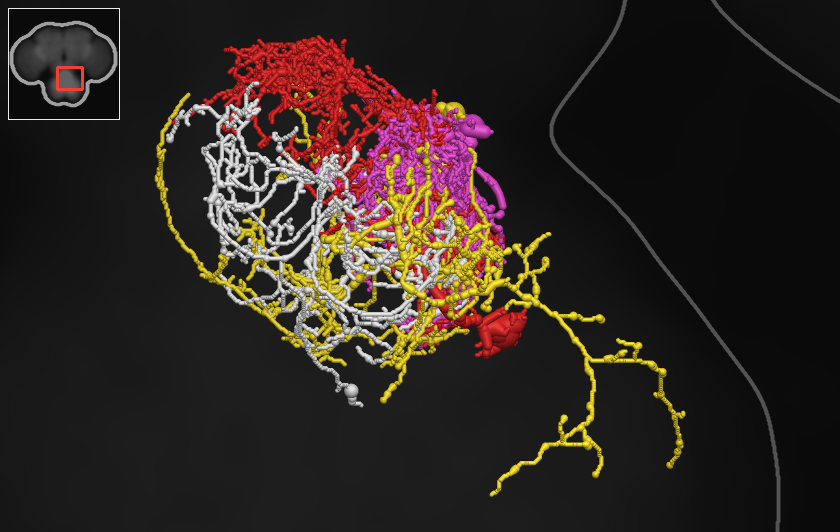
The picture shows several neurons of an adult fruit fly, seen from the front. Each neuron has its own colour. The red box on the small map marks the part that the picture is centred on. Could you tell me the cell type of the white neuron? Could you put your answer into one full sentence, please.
Within the cell type IN00A033 sits this neuron.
